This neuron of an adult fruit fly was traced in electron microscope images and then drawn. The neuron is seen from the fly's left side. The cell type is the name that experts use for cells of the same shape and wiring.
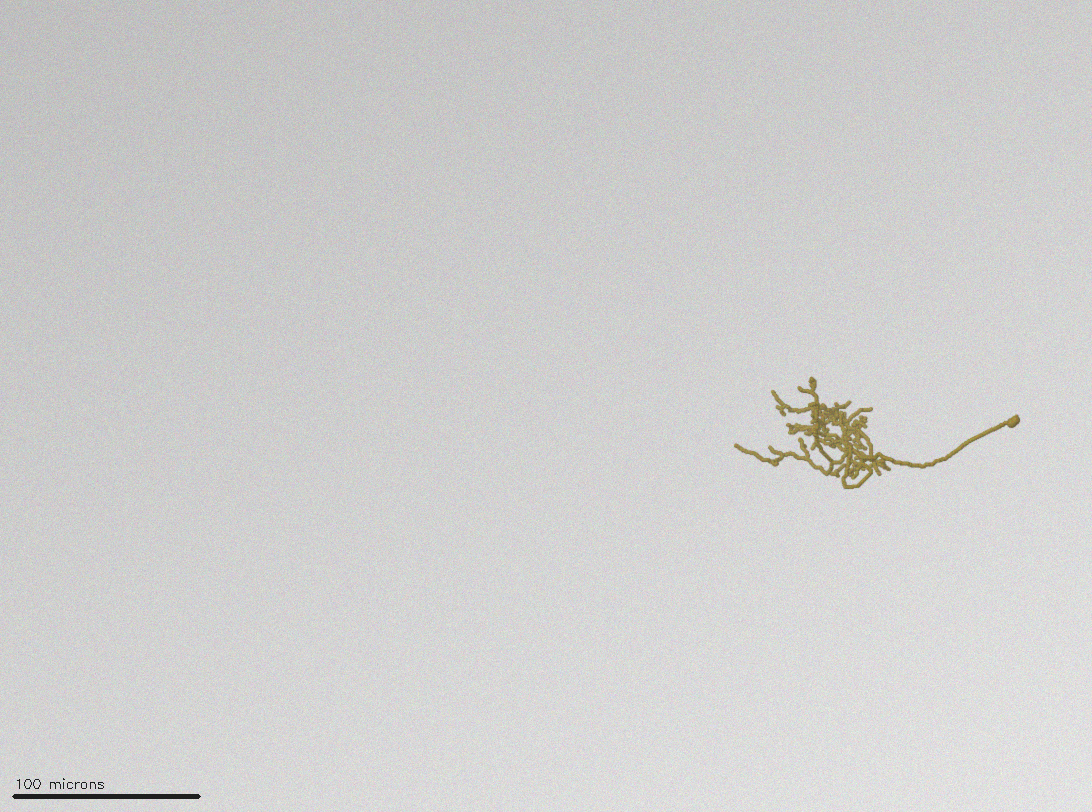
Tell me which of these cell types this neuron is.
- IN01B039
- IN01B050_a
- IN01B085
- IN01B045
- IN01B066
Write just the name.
IN01B050_a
